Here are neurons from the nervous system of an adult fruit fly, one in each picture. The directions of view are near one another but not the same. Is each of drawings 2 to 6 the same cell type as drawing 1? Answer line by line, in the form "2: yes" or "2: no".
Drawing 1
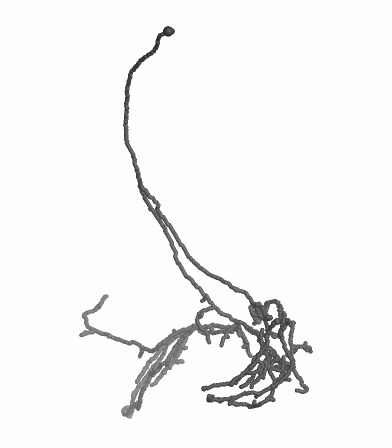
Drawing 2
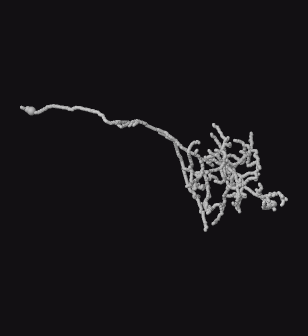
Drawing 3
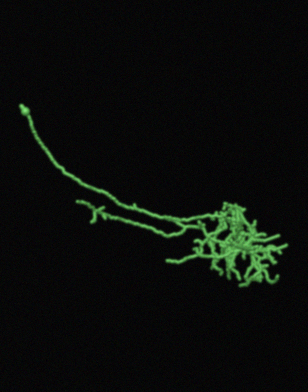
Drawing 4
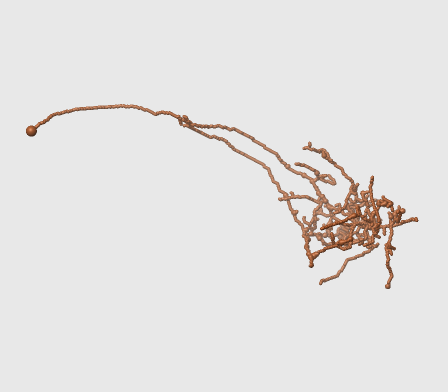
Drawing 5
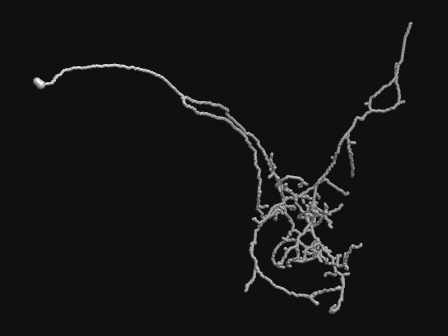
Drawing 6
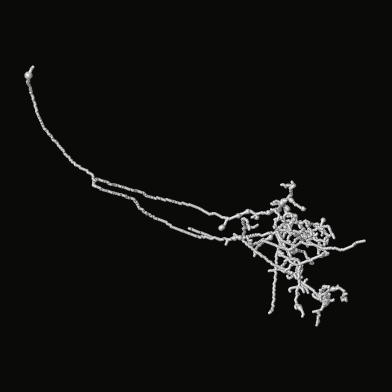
2: no
3: no
4: no
5: no
6: no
